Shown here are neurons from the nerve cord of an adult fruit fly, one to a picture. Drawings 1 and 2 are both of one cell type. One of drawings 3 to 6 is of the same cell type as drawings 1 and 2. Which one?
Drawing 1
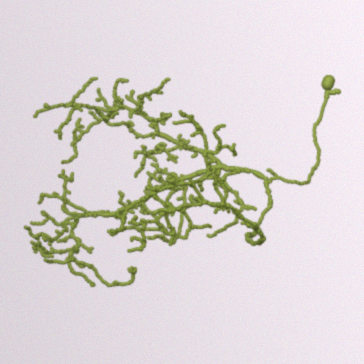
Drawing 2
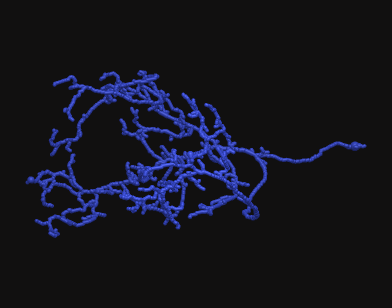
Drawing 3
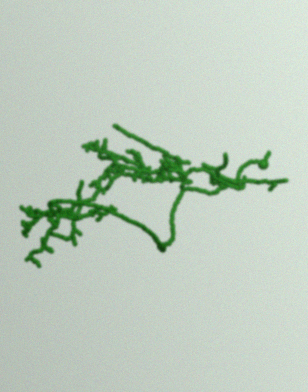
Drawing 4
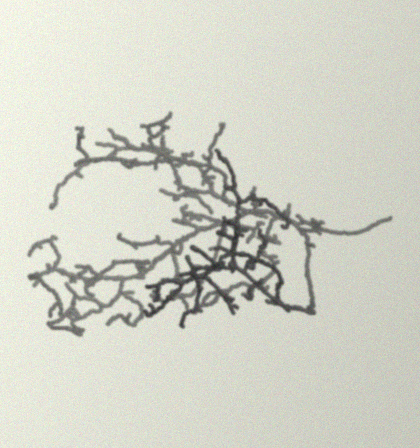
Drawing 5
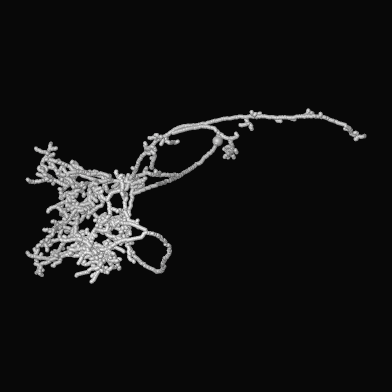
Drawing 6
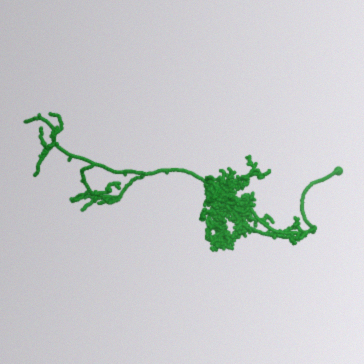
4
